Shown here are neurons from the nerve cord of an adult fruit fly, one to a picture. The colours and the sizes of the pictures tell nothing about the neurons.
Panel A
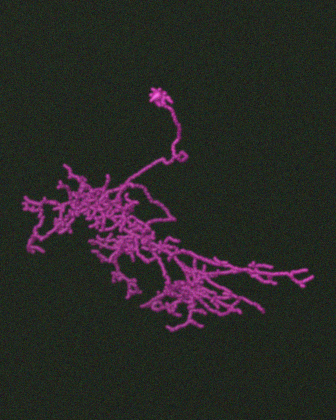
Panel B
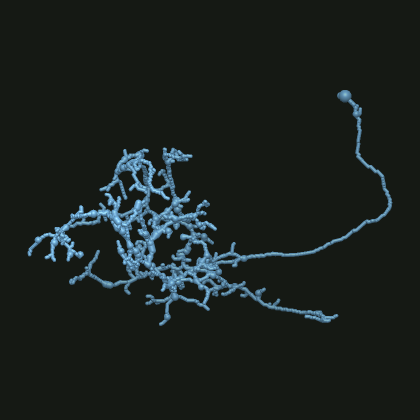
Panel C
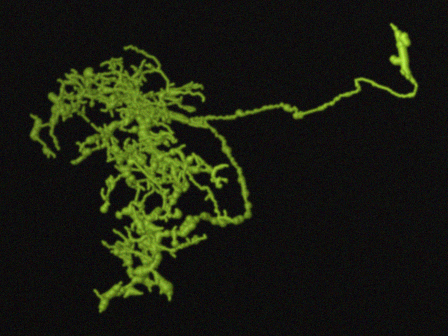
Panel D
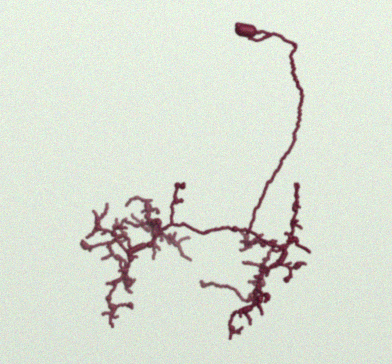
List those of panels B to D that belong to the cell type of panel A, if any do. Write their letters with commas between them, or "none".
C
